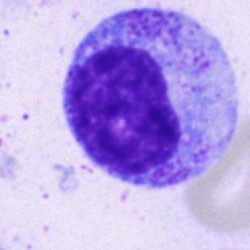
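Promyelocyte, with its nucleus set off-centre toward the left. See the shallow notch on the nucleus's right side, and beside it a broad crescent of pale blue cytoplasm. Take a moment to follow the fine reddish-purple granules scattered through that cytoplasm.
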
